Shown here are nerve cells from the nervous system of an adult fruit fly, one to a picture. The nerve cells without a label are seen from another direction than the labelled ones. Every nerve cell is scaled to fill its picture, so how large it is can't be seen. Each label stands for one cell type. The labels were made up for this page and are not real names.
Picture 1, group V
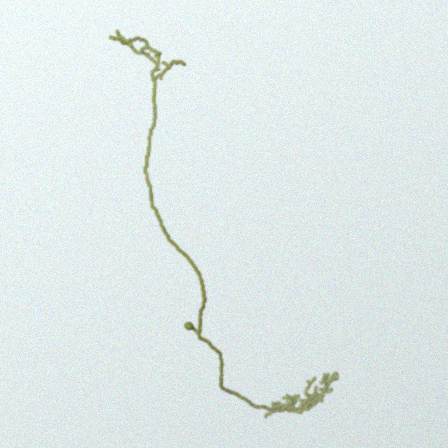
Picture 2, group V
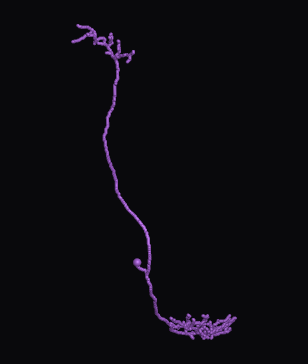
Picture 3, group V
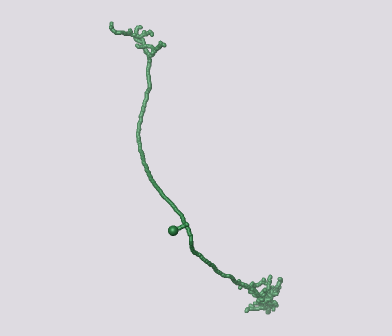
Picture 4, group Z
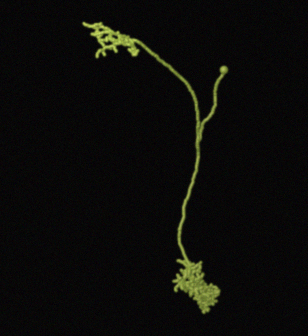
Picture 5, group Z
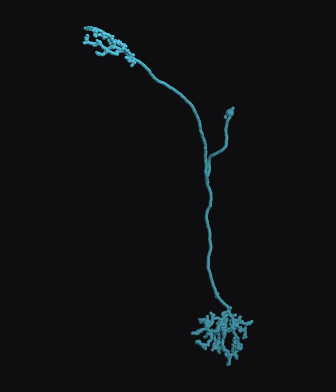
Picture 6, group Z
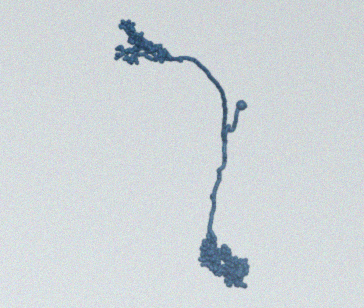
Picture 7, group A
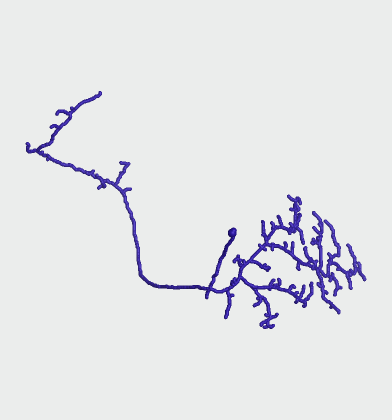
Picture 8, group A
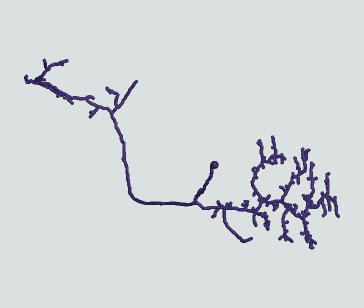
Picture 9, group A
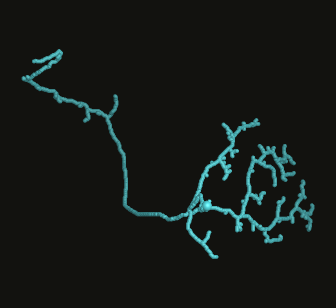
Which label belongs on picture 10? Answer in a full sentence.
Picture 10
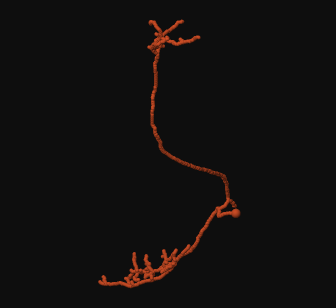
It belongs to group V.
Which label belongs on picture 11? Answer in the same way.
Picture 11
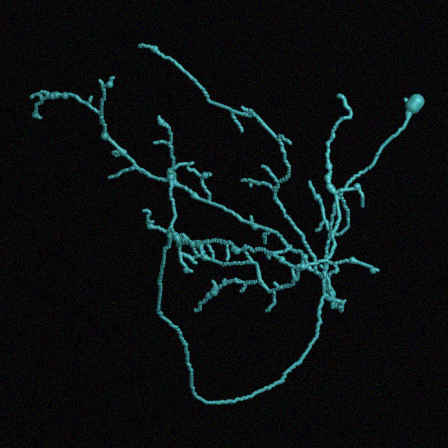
It belongs to group A.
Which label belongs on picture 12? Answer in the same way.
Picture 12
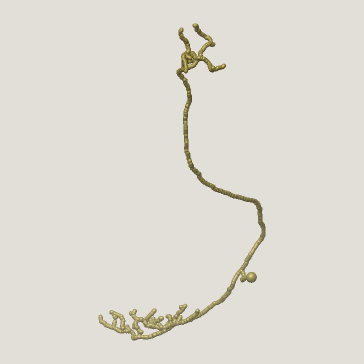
It belongs to group V.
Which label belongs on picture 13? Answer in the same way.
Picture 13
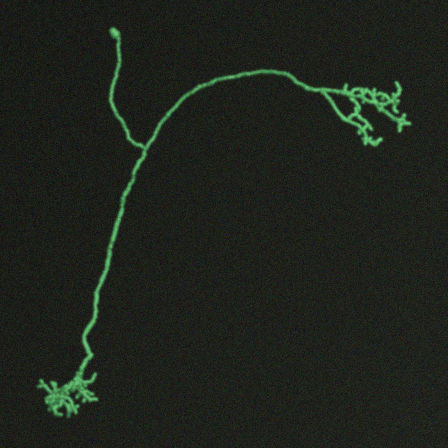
It belongs to group Z.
